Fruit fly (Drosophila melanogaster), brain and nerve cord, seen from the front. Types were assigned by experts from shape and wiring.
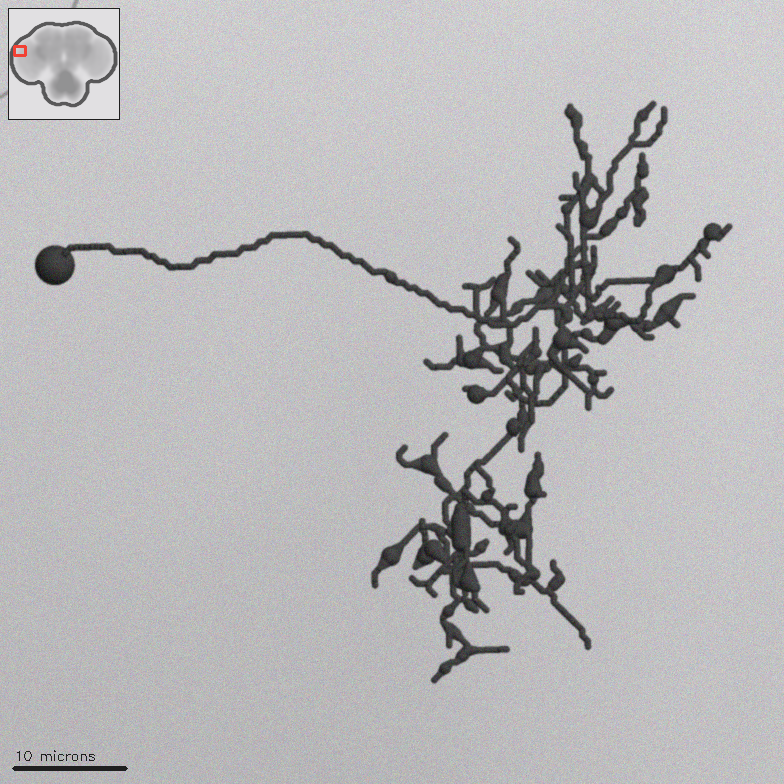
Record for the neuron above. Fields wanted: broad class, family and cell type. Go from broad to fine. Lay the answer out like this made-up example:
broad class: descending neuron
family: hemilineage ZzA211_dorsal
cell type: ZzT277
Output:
broad class: optic-lobe intrinsic neuron
family: Cm
cell type: Cm5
